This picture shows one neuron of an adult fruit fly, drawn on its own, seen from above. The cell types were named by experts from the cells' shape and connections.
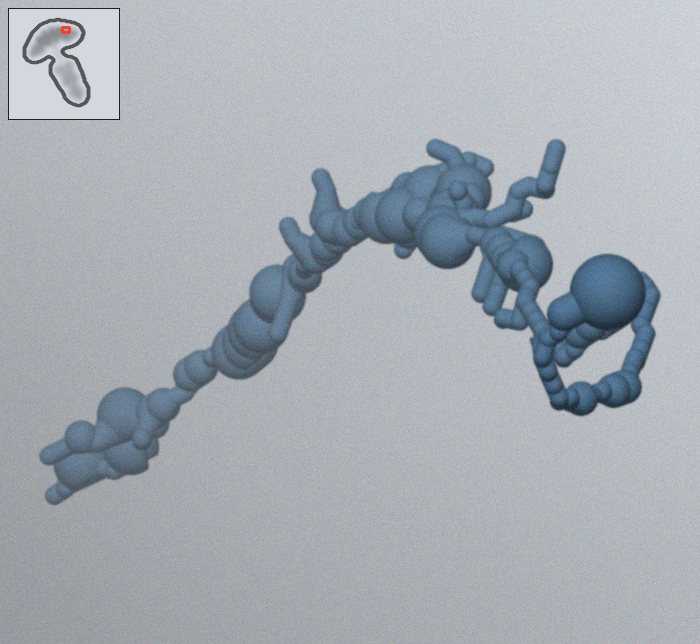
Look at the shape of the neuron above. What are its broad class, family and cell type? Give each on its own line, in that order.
optic-lobe intrinsic neuron
Dm
Dm3c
